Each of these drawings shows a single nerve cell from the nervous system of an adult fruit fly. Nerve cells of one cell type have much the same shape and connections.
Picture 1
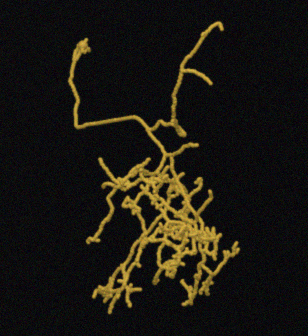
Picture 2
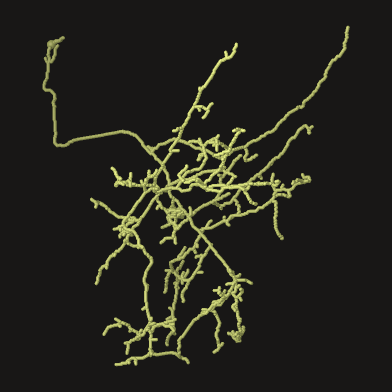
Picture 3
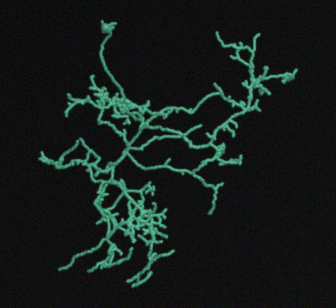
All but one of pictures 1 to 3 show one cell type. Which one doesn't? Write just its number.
3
